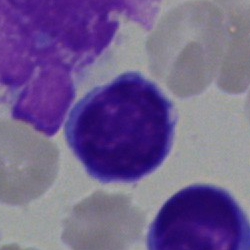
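Lymphocyte, the central cell of this stained bone marrow smear. Its outline, as I look at it, is round. The cytoplasm is only a very narrow rim around the nucleus, and I notice that thin rim is blue. Following the nucleus across, the chromatin stains deep purple throughout.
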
